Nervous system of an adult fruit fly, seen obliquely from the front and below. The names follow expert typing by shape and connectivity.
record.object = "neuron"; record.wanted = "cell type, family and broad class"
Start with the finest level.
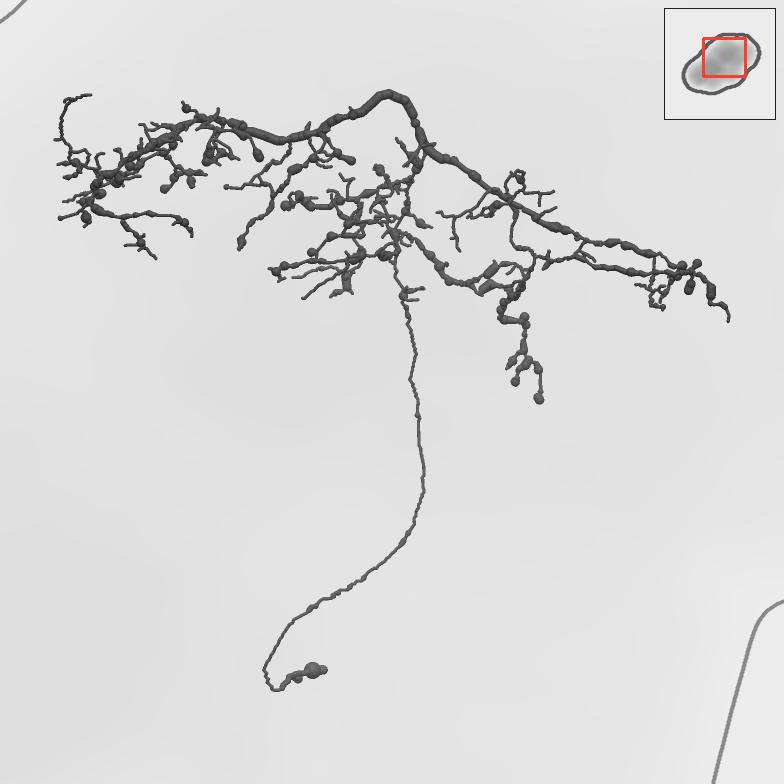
IN03B058; hemilineage 03B; nerve-cord intrinsic neuron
